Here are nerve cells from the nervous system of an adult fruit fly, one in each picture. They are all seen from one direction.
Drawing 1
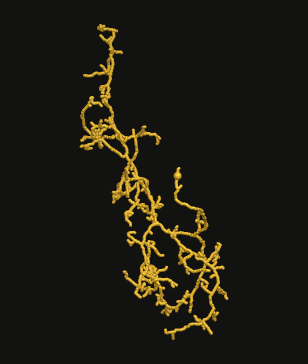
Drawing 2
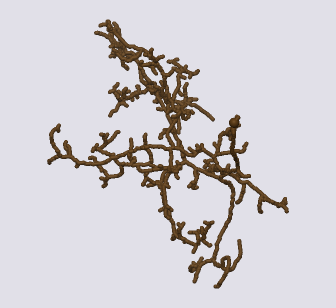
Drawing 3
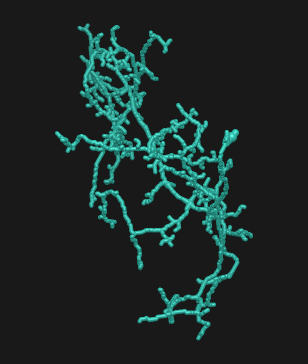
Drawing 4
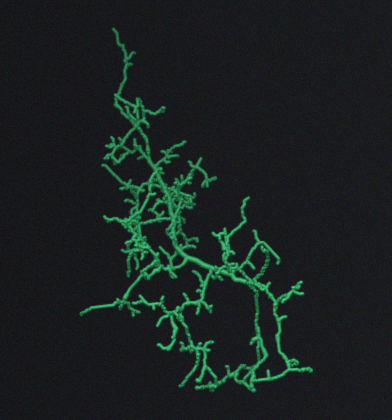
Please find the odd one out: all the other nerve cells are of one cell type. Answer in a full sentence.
Drawing 3 shows a nerve cell of another cell type.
